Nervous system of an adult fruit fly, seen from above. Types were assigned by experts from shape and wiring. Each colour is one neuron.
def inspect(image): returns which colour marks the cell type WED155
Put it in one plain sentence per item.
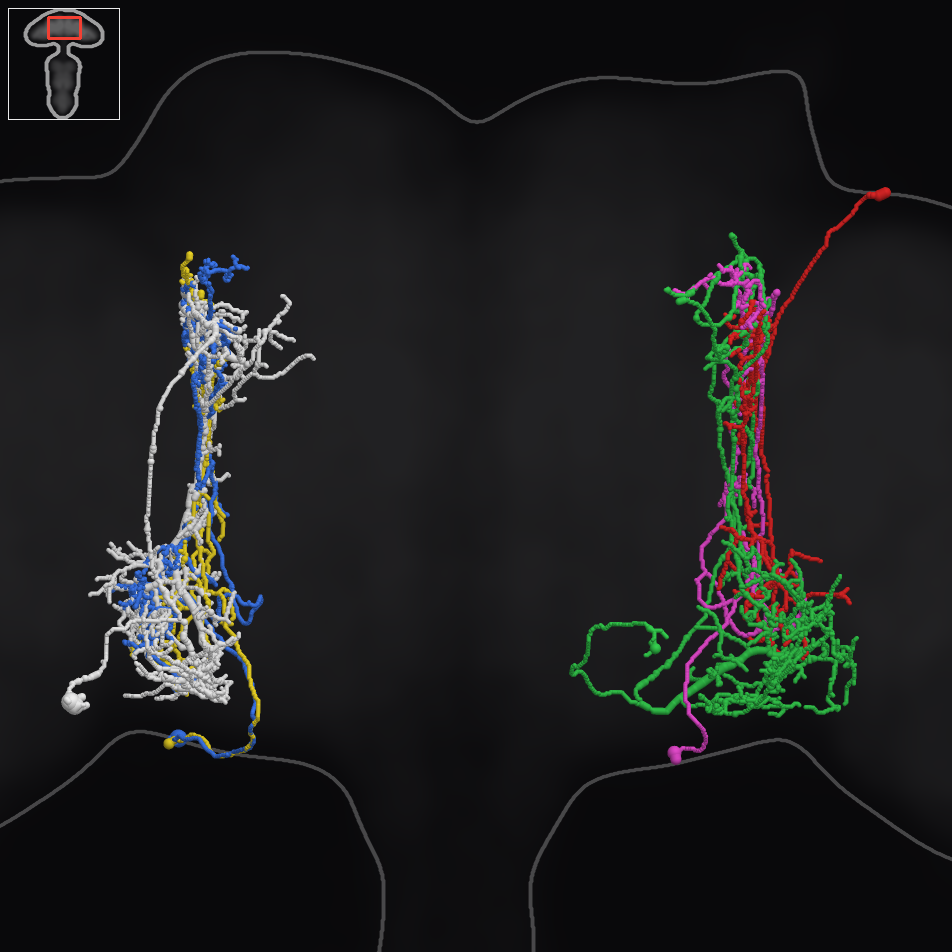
The colour is magenta.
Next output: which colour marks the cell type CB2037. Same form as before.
The colour is yellow.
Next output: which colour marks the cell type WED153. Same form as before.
The colour is blue.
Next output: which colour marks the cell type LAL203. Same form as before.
The colour is green.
